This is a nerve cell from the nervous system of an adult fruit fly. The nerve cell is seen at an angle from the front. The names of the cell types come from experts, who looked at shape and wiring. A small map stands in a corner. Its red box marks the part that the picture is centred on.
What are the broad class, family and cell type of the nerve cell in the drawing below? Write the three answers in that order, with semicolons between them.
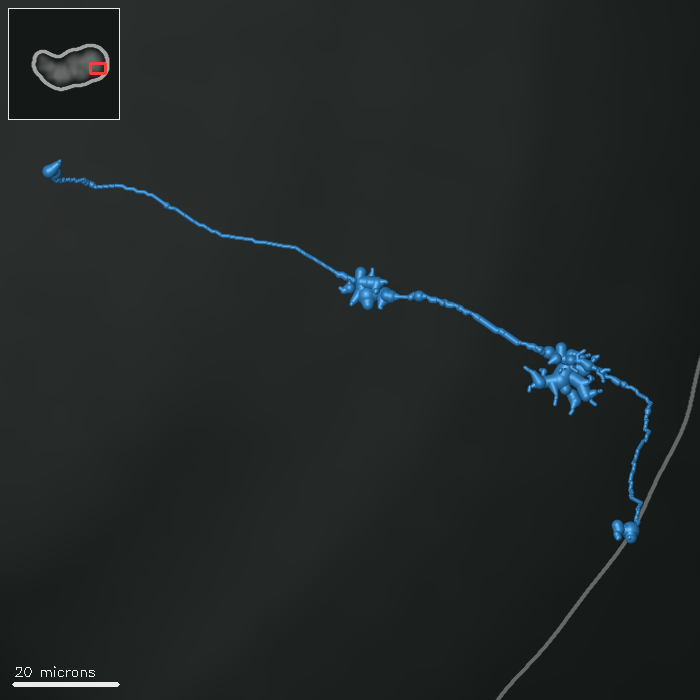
optic-lobe intrinsic neuron; Tm; Tm1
